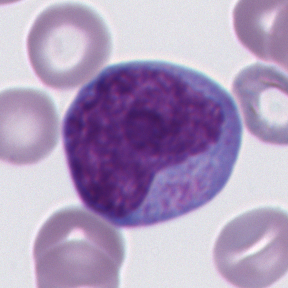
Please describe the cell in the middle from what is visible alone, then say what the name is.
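Most of this cell is taken up by the nucleus, which sits toward the upper left. Around it, the cell outline is smooth and roughly rounded, broken by a few blunt angles. In the cytoplasm at the lower right, notice a faint, fine pinkish speckling. No vacuoles are present in the cytoplasm. The cell is a promyelocyte.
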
